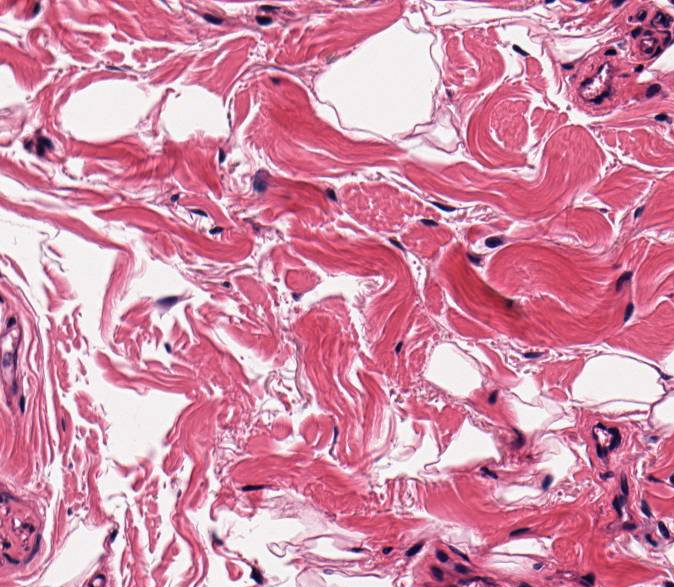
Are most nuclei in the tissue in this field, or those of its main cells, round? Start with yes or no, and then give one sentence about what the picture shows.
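No. Nuclei are sparse, and most are small, dark and elongated, lying between the bundles.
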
